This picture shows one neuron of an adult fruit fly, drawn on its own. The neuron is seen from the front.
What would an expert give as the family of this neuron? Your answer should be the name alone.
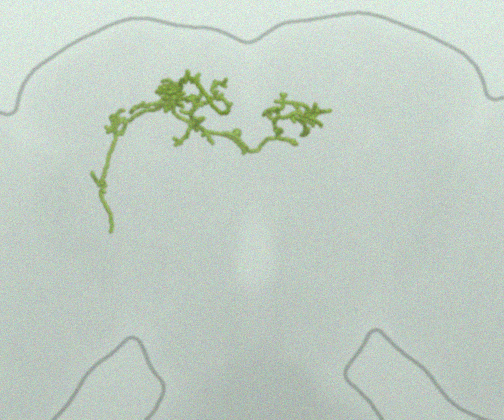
hemilineage DM1_dorsal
